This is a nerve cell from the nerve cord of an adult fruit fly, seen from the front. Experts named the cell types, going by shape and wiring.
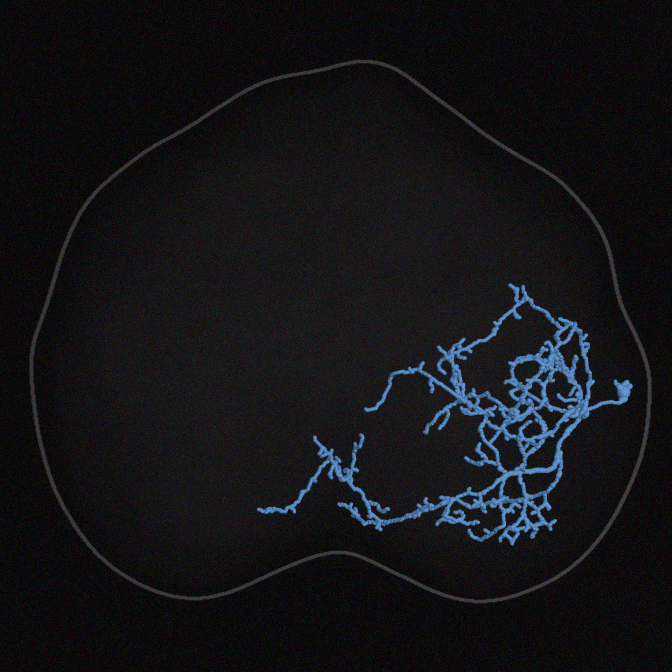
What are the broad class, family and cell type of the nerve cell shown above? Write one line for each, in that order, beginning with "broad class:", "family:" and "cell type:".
broad class: nerve-cord intrinsic neuron
family: hemilineage 03A
cell type: IN03A051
